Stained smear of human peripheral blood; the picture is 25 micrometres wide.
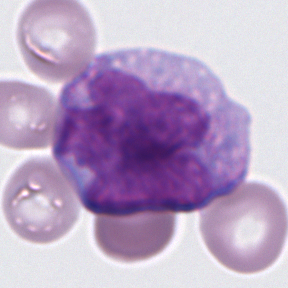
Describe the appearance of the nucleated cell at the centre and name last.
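Measuring about 18 micrometres across, this cell has a nucleus that fills most of it, leaving the widest band of cytoplasm on the upper right. Its chromatin is fine and lacy, without coarse dark clumps. The pale blue-grey cytoplasm holds many small pale spots. It is an atypical promyelocyte.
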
